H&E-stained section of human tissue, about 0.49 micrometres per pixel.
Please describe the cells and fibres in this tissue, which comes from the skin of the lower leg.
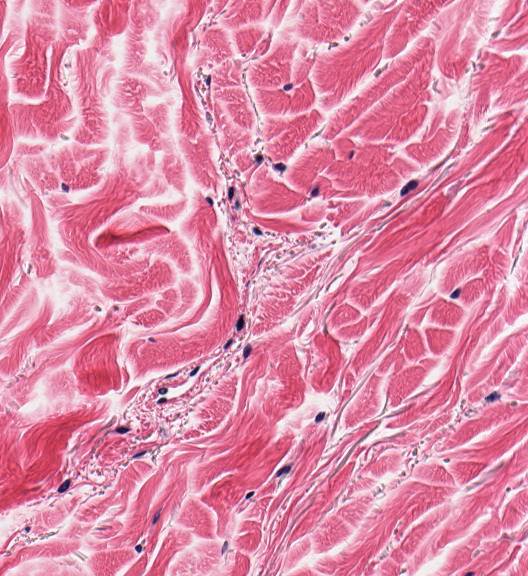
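Bright pink fibres, running in wavy and varied directions, fill nearly the whole field. Crossing it diagonally, from the lower left toward the upper centre, is a narrow band of loose, pale connective tissue. Nuclei are sparse, small and dark blue-purple; they gather more densely along this diagonal band than among the surrounding pink fibres.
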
